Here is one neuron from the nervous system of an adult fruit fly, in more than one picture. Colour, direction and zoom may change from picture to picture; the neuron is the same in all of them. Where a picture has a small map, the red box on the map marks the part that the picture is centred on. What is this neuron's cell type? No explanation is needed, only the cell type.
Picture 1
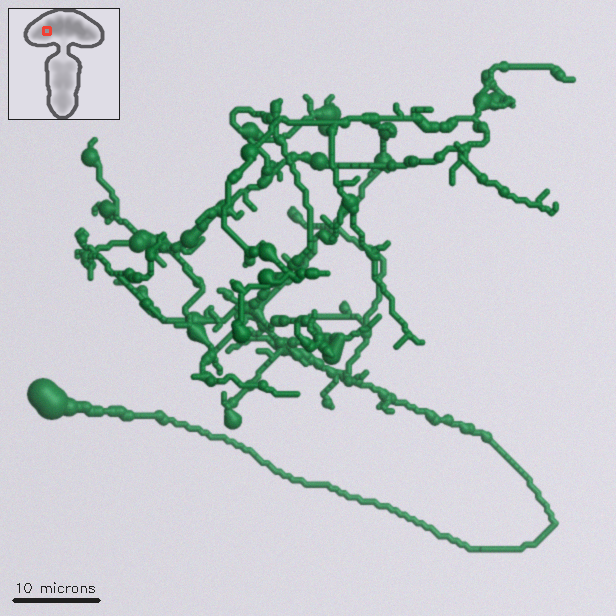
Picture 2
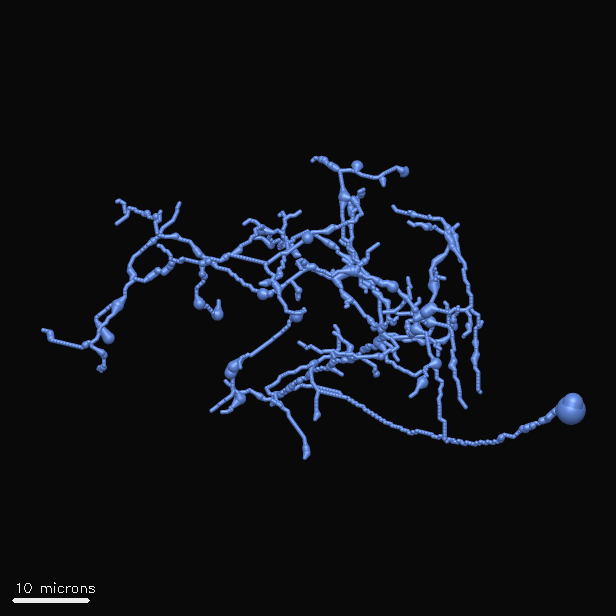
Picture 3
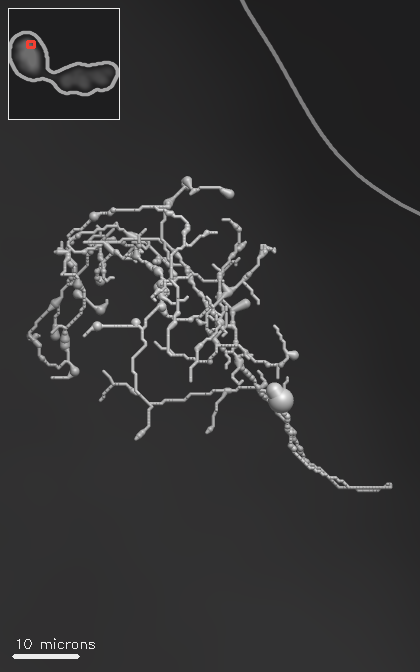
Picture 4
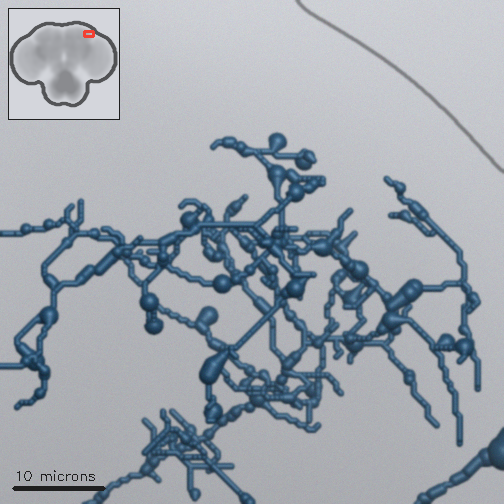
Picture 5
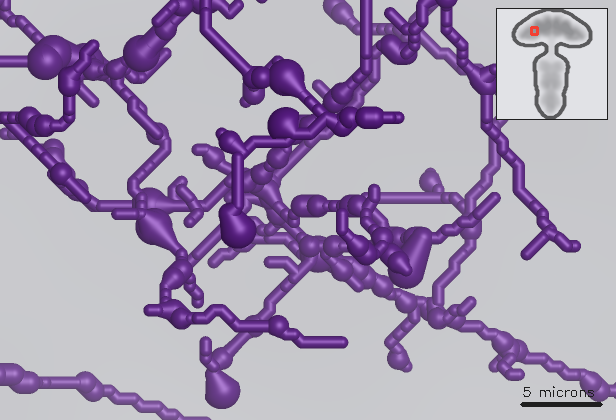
CB2790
